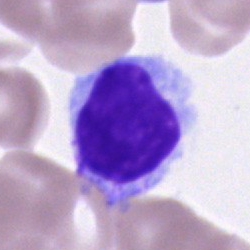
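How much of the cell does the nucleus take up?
Most of it, leaving only a narrow rim of cytoplasm.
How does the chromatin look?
Dark purple and dense.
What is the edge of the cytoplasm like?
Ragged, with small fringe-like projections; the cytoplasm itself is pale blue.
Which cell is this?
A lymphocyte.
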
